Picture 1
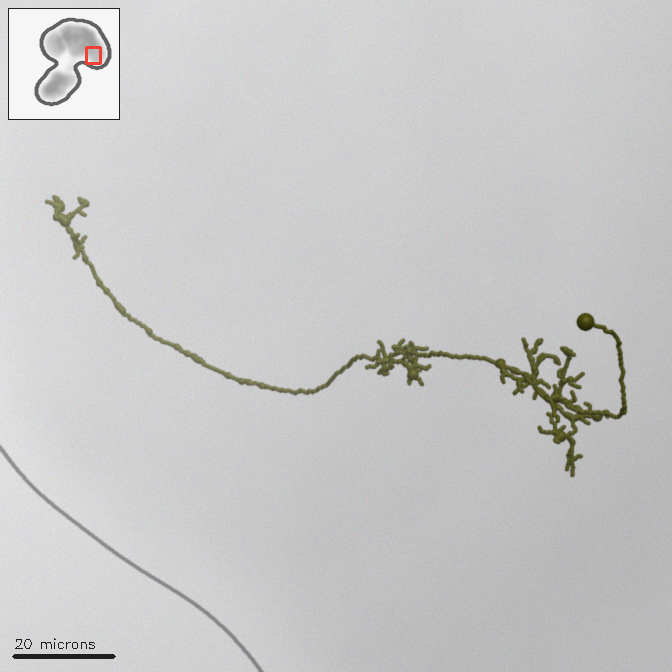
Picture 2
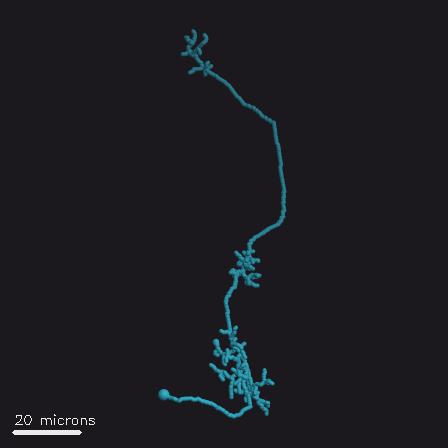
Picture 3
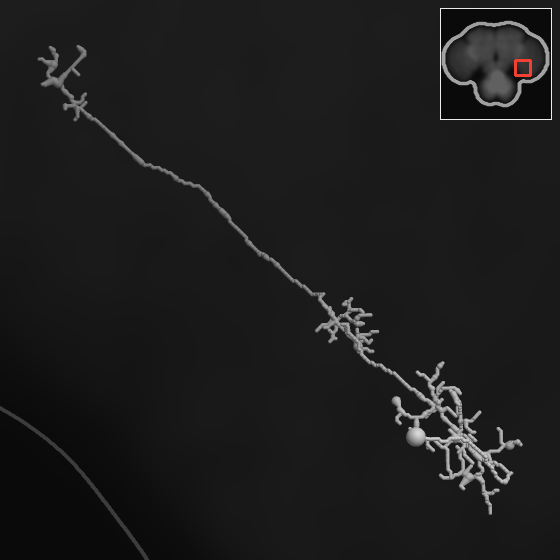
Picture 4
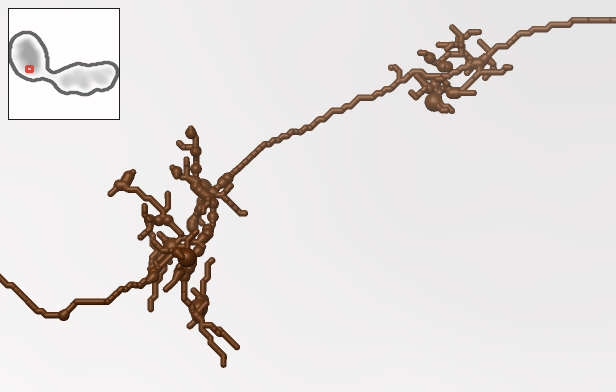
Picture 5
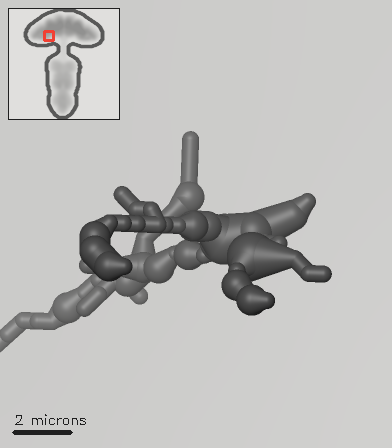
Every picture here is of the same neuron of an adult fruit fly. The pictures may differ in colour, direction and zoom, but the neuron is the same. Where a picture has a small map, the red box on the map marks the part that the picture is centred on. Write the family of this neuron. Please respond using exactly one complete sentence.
The neuron takes Tm as its family.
